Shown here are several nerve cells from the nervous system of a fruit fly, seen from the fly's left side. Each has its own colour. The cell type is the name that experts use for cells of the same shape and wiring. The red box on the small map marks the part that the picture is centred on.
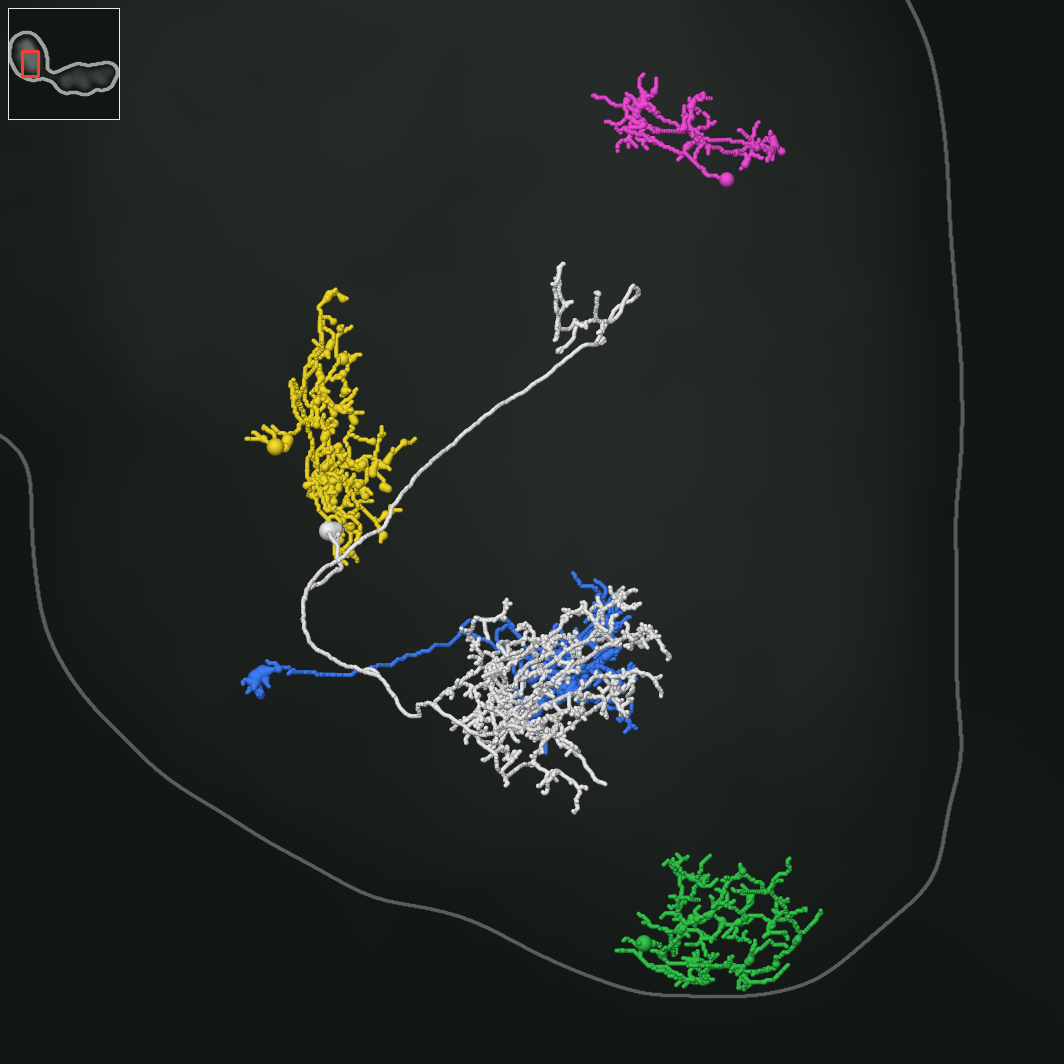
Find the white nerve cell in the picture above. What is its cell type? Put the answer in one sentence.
The cell type is MeLo1.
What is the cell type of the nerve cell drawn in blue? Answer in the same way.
The cell type is Dm9.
